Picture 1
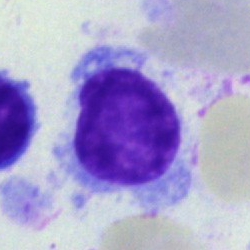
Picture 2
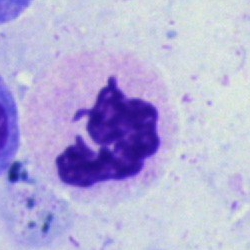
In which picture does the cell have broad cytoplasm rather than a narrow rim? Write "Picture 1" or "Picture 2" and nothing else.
Picture 2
